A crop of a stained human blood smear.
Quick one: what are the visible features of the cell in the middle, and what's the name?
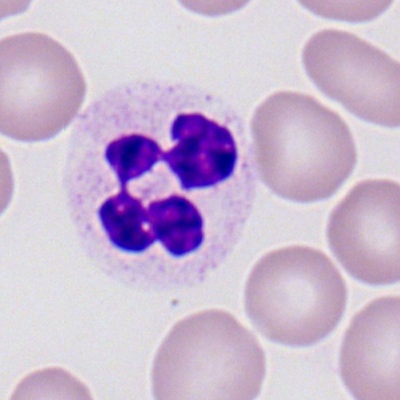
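Nucleus: four separate lobes, linked by thin strands. Chromatin: dark purple, coarsely clumped. Cytoplasm: fine pinkish-violet granules scattered throughout. Segmented neutrophil.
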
